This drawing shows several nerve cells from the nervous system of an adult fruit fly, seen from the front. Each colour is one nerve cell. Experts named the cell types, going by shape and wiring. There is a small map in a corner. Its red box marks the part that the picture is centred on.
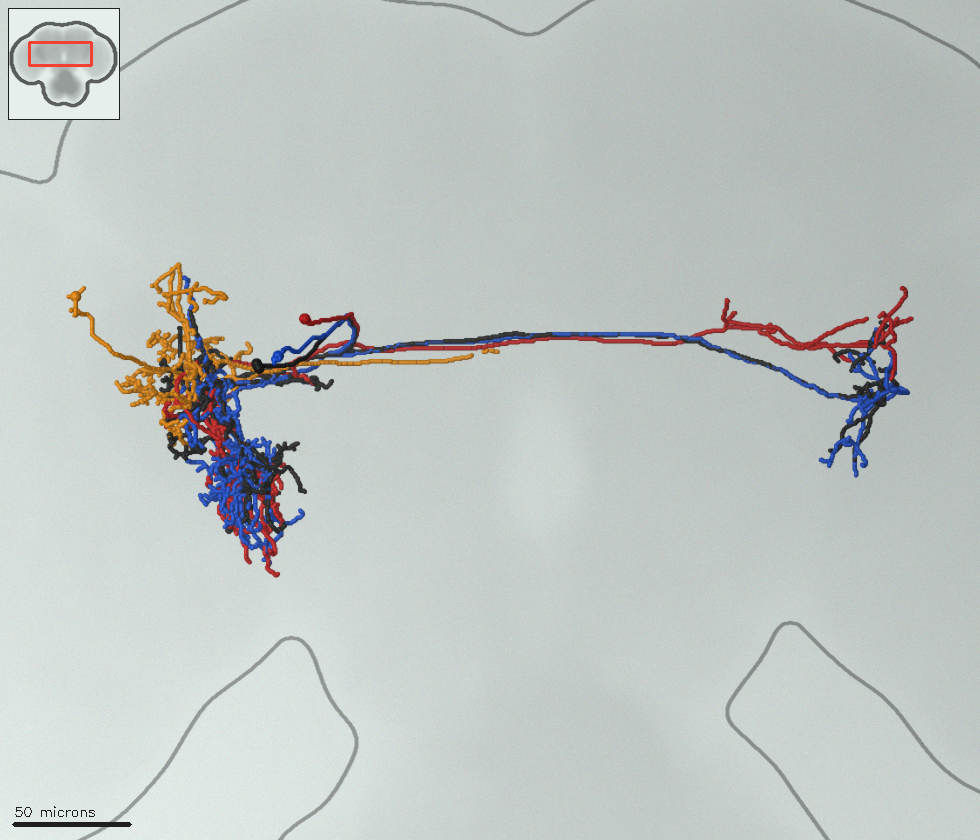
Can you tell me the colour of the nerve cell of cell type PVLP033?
red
